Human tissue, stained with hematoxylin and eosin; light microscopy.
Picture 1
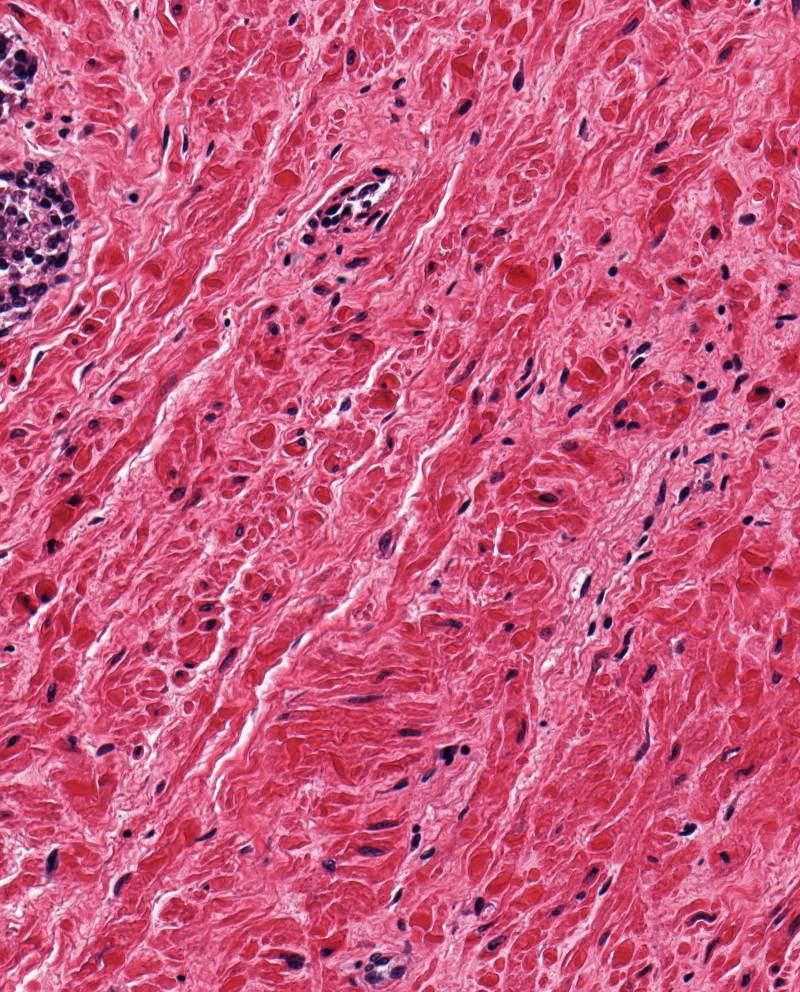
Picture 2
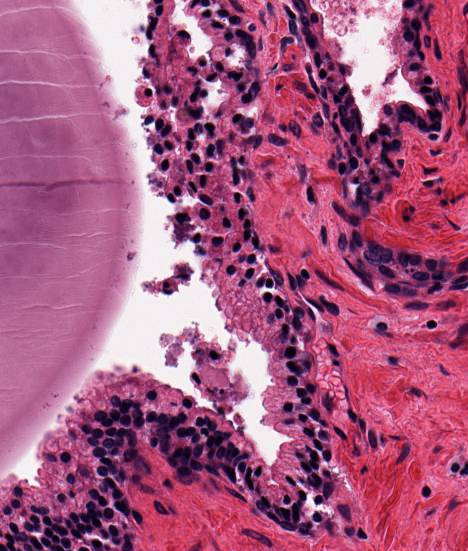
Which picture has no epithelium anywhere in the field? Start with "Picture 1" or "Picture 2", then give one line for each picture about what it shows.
Picture 1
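In picture 1: No epithelium is present anywhere in the field.
In picture 2: An epithelial lining runs down the middle of the field, with a space on the left and pink stroma on the right.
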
